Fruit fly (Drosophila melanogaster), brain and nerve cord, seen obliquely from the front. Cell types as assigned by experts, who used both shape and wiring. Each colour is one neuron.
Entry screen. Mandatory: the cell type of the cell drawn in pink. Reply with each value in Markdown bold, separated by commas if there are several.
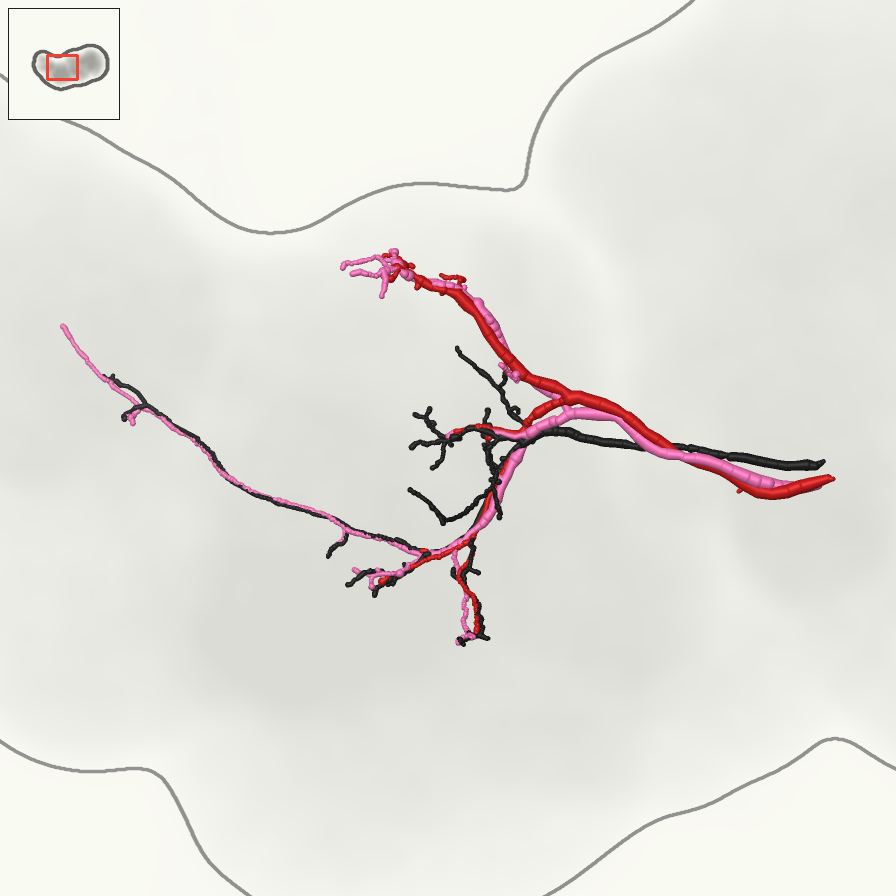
**SNpp26**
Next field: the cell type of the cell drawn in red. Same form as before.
**SNpp27**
